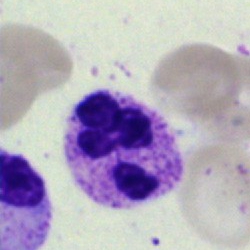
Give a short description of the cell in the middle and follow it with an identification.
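You'll see the cell's outline is roughly oval, smooth at the edge. Its chromatin is dense and takes a dark purple stain, and there aren't any nucleoli showing in the nucleus. That's a segmented neutrophil.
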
